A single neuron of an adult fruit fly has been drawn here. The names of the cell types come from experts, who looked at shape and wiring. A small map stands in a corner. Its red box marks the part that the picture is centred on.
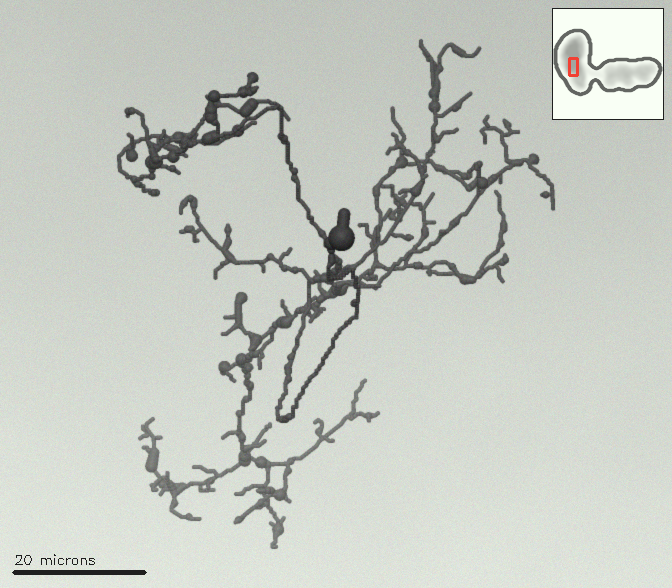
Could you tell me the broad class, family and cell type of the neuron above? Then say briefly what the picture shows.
Its broad class is central-brain intrinsic neuron. The family is hemilineage LHl1. It is of cell type AVLP003. The cell body can be seen in the middle of the picture. By the scale bar it is about 80 microns tall in this view. The picture shows dozens of branch ends.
